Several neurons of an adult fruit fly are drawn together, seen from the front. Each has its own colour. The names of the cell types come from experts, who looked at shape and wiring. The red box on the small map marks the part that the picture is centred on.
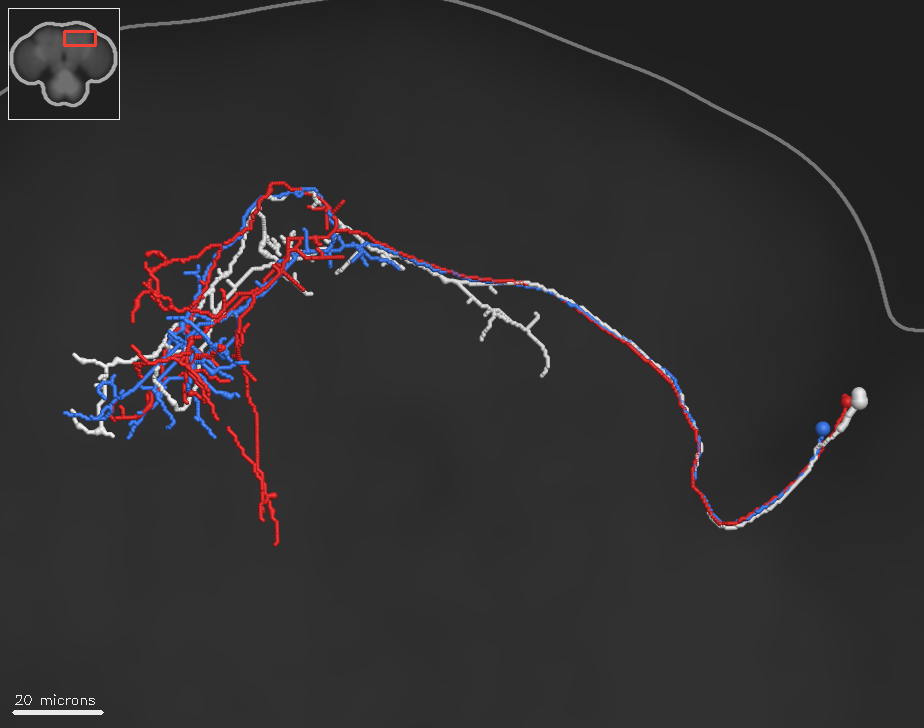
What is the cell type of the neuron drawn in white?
CB4111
